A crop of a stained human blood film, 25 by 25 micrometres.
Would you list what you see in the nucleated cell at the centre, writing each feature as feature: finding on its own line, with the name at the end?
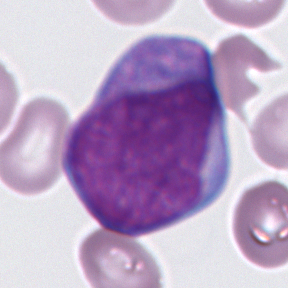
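Nuclear position: lower left, cytoplasm mainly above and to the right
Upper nuclear border: nearly straight line across the cell
Chromatin: finely granular, evenly spread, no coarse dark clumps
Right-side cytoplasm: thin crescent beside the nucleus
Cell size: about 18 by 15 micrometres
Nuclear share of area: about 70%
Name: atypical promyelocyte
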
